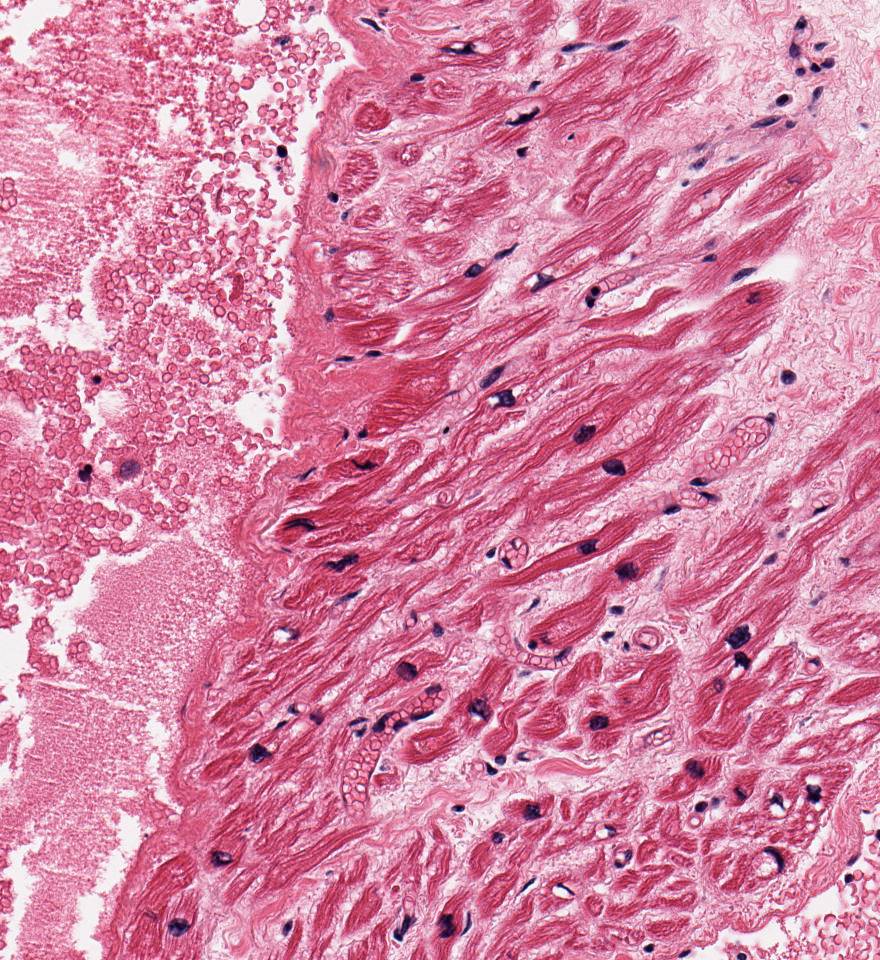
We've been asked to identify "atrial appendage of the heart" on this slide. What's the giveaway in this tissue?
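Fits atrial appendage of the heart: muscle fibre nuclei lie centrally.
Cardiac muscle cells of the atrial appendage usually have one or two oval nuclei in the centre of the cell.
Fibres branch and join one another rather than running as separate parallel strands. Left third of the field: a space filled with red blood cells; muscle fills the rest. Pale, loose fibrillar connective tissue lies between the fibres, most abundant at the upper right of the muscle.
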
